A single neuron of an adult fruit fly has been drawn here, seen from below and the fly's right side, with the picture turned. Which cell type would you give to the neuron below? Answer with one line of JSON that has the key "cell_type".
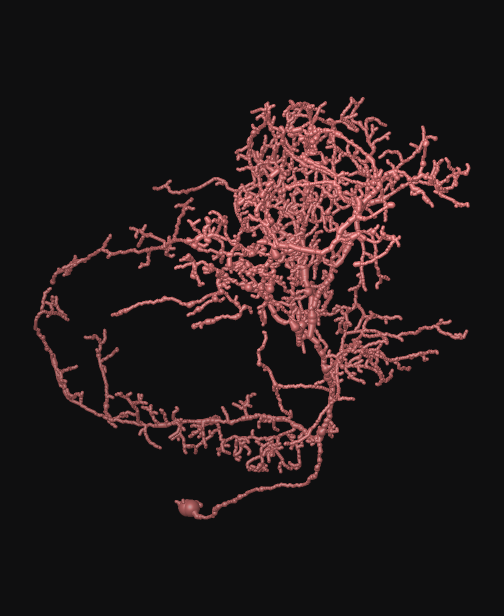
{"cell_type": "VES045"}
